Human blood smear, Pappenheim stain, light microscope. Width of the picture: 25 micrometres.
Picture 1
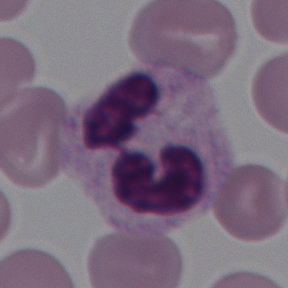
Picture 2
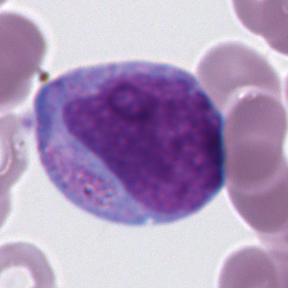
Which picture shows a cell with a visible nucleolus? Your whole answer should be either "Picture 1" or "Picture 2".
Picture 2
